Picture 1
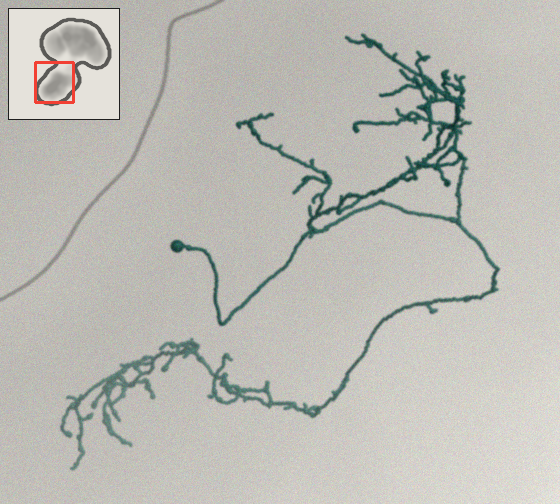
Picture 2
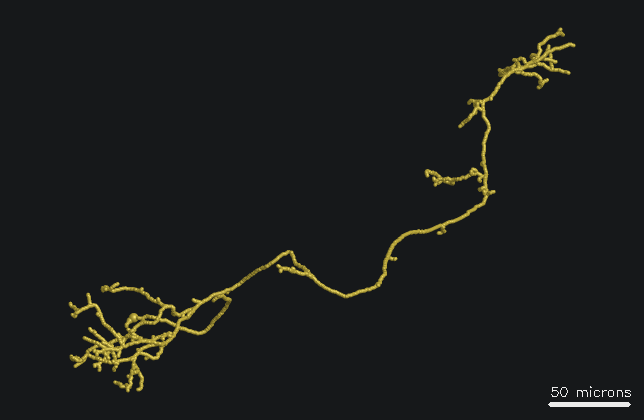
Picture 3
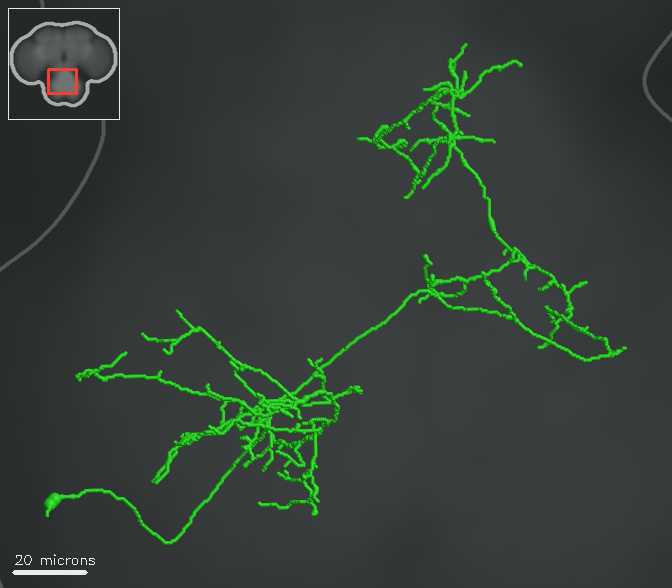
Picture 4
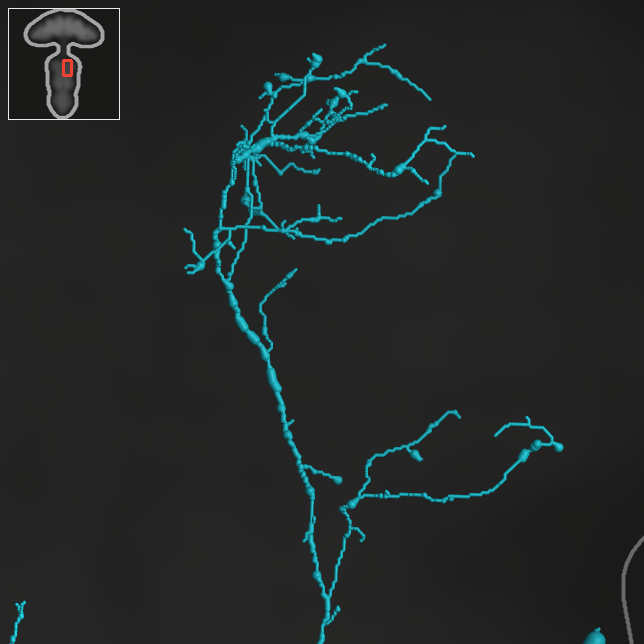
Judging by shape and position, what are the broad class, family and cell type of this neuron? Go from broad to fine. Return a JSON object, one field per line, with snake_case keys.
{
 "broad_class": "nerve-cord intrinsic neuron",
 "family": "hemilineage 08B",
 "cell_type": "IN08B062"
}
